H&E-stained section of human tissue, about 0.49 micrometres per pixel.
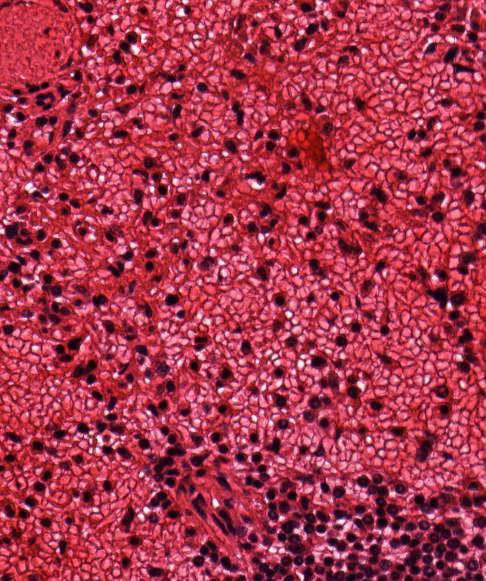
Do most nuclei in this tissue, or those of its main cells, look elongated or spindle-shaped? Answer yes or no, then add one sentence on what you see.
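No. The nuclei in the sheet are small, round and darkly stained, and lie scattered one to a cell.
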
